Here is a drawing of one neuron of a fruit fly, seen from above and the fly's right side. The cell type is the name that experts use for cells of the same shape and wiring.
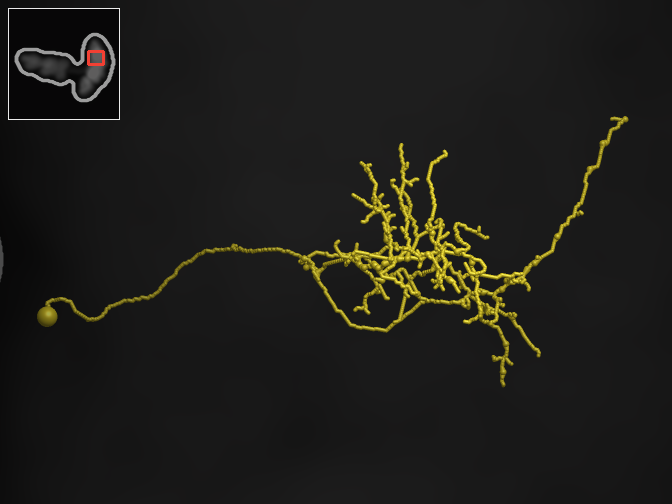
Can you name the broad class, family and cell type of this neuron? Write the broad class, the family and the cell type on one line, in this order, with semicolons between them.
central-brain intrinsic neuron; hemilineage DM4_dorsal; SMP408_d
